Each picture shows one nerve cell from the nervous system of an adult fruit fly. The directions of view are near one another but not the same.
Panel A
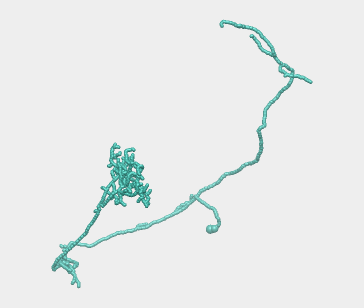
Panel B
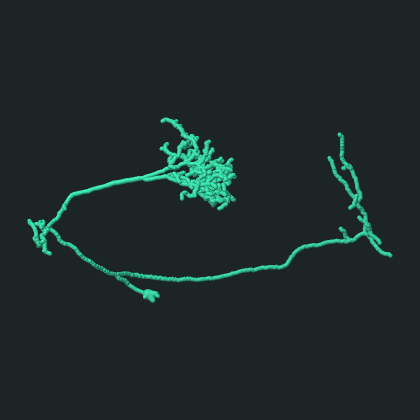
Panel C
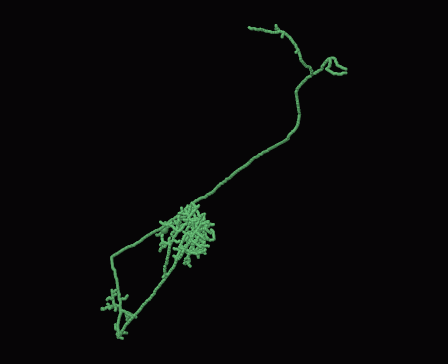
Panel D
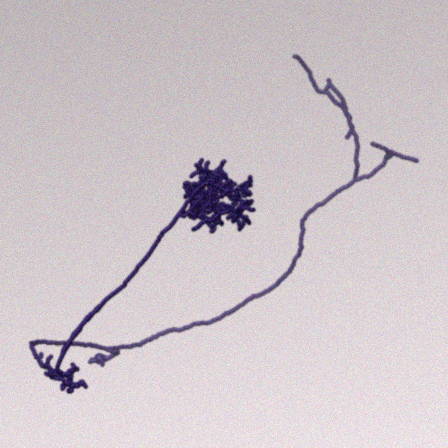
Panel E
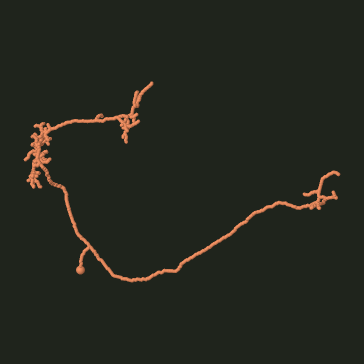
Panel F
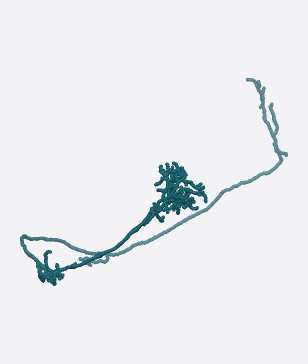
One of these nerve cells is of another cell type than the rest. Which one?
Panel E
